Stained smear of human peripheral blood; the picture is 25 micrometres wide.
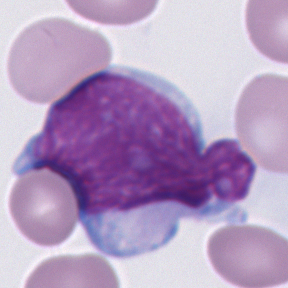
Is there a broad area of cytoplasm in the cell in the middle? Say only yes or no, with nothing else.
No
